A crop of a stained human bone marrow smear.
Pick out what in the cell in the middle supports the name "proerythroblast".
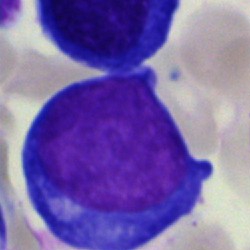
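In this proerythroblast, the cytoplasm forms a narrow rim, widest below the nucleus, and stains deep blue. A paler zone lies in the cytoplasm below the nucleus. Small rounded blebs project from the right edge of the cell.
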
